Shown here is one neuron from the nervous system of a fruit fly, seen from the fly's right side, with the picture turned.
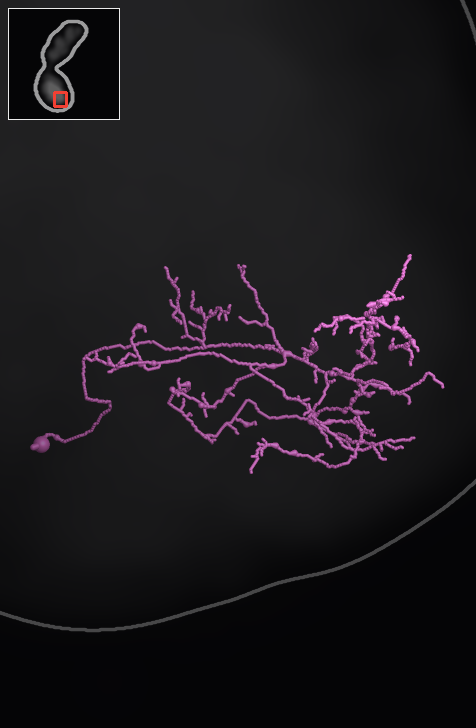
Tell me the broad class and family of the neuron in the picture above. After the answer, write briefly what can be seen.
It is a central-brain intrinsic neuron. The family is hemilineage SLPal5. The cell body is on the left of the picture. The picture shows dozens of branch ends.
